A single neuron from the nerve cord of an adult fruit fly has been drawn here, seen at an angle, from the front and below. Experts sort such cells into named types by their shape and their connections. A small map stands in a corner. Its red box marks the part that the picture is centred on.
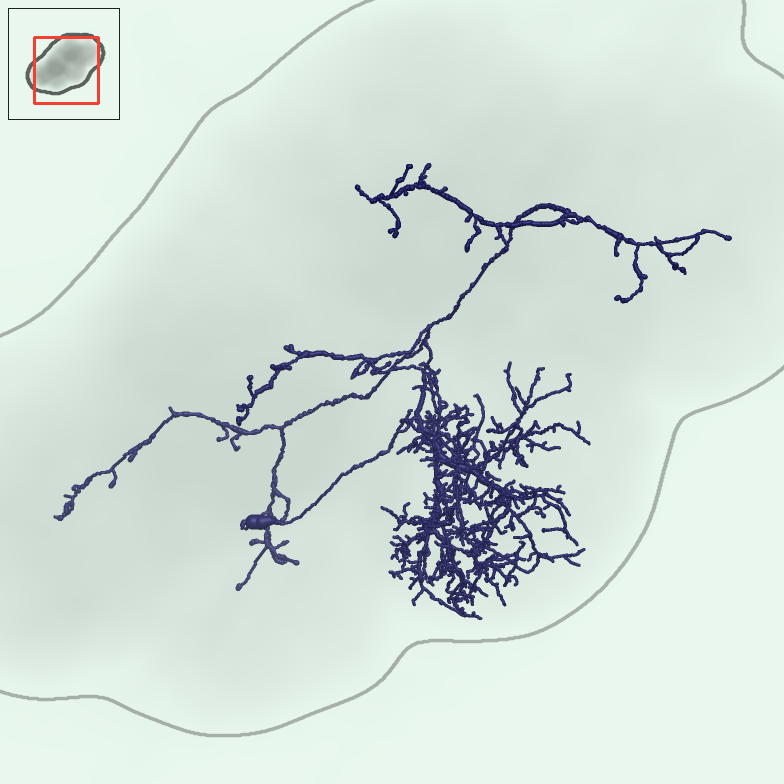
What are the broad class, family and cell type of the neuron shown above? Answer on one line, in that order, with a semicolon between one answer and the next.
nerve-cord intrinsic neuron; hemilineage 03B; IN03B020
